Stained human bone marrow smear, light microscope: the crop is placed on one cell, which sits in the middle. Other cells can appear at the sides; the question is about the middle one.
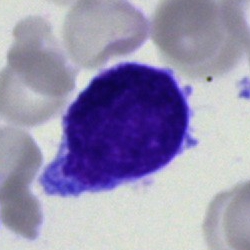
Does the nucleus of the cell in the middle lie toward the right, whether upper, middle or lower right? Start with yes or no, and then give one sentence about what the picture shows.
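Yes. Most of the visible cytoplasm is gathered into a tag at the lower left of the cell.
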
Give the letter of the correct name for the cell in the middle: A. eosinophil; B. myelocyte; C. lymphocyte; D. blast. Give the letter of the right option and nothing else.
D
